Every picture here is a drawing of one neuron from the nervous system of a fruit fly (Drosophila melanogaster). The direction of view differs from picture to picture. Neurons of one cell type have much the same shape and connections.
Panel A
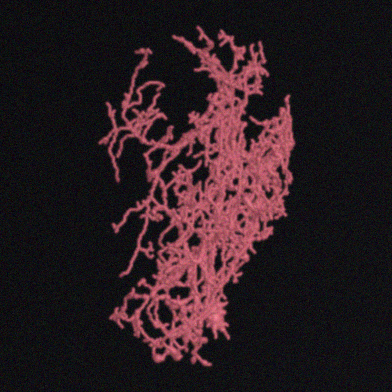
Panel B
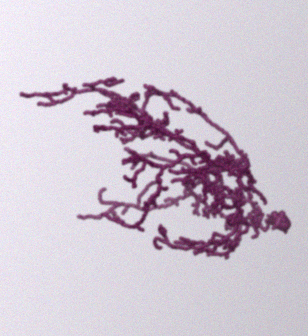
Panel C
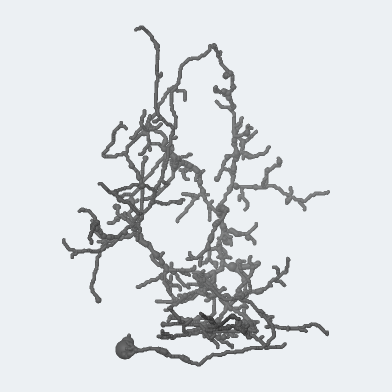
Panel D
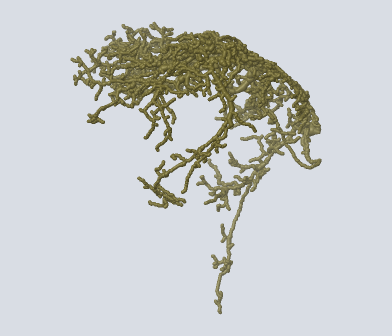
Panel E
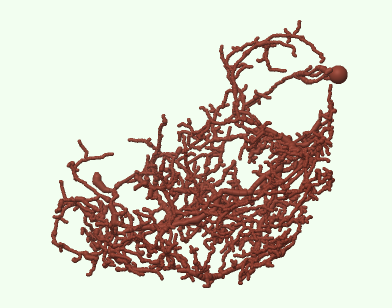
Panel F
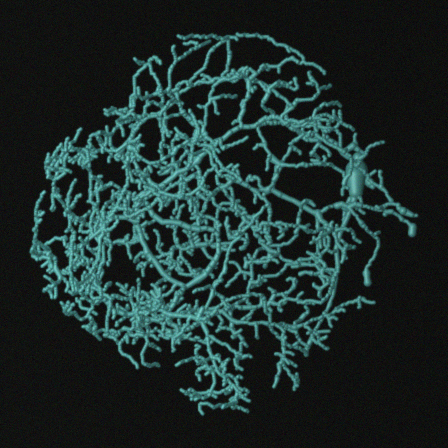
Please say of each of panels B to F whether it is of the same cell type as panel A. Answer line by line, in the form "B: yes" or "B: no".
B: no
C: no
D: no
E: yes
F: yes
